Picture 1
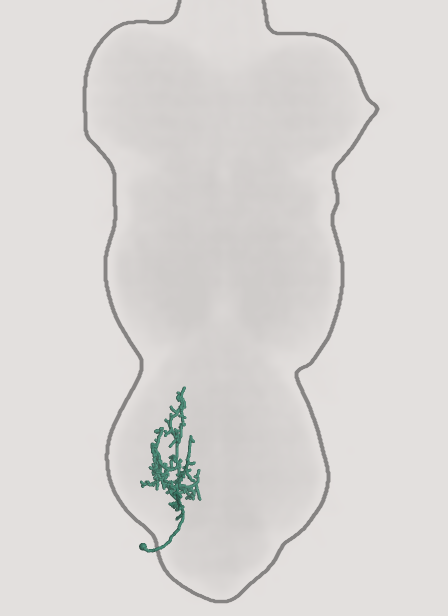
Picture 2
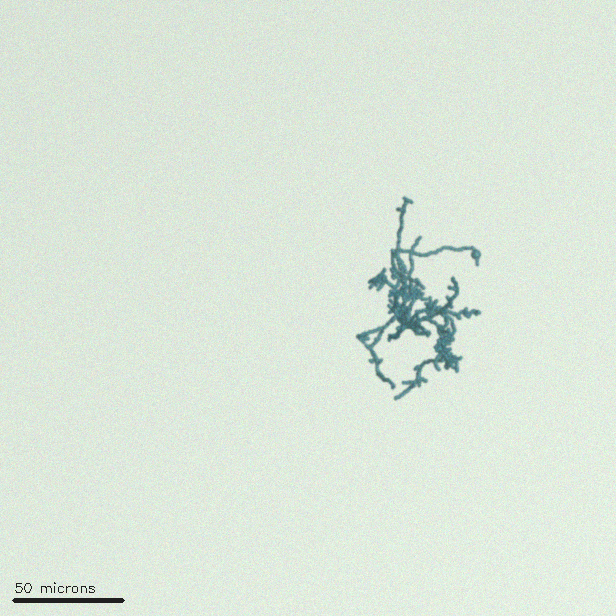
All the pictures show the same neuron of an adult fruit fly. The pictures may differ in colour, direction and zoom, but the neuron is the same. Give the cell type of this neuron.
IN20A.22A051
